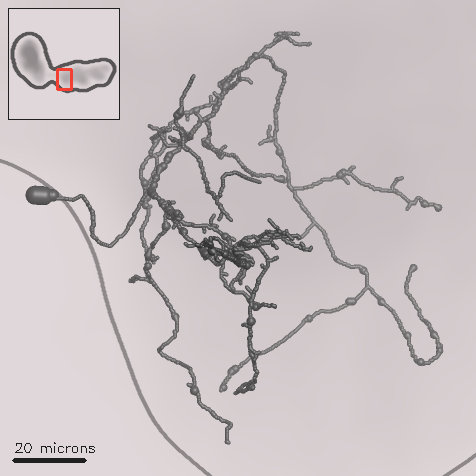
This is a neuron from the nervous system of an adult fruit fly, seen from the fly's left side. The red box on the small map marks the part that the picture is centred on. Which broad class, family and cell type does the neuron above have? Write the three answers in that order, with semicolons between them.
nerve-cord intrinsic neuron; hemilineage 16B; IN16B055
